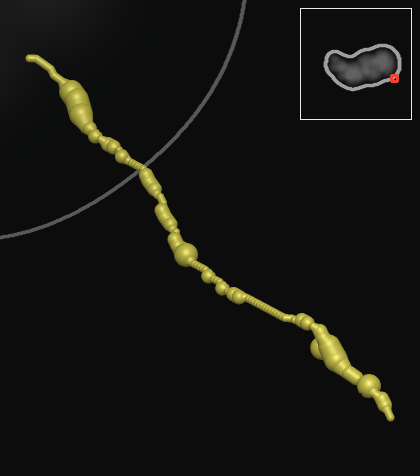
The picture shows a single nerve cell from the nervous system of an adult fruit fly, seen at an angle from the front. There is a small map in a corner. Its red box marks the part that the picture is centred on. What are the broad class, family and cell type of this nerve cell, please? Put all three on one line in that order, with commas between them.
photoreceptor or other optic-lobe sensory neuron, class visual, R1-R6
